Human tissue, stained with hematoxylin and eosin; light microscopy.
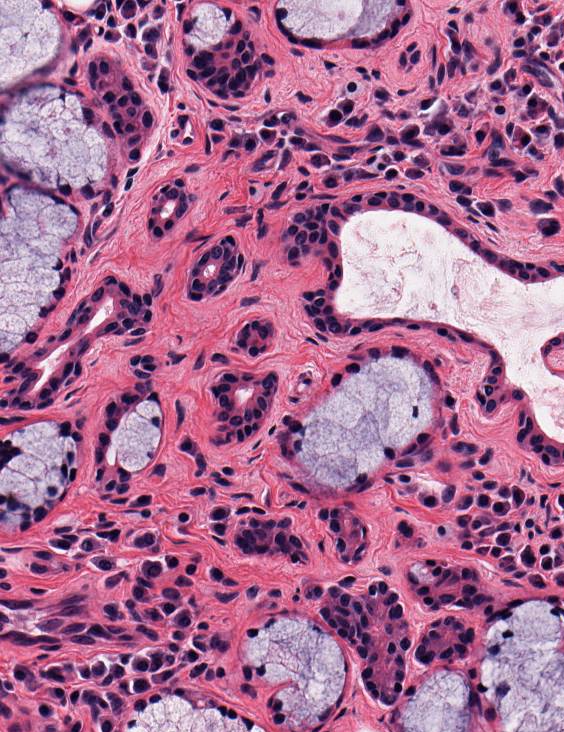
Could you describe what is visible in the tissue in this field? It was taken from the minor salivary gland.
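Separate rounded nests, cords and small tubules of epithelial cells lie scattered through pink fibrous stroma over the whole field. Their cells have dark, crowded oval nuclei and scant cytoplasm. Between nests, dense pink collagen fibres run in wavy bundles. Rounded spaces at the left edge, centre and bottom hold pale grey-blue wispy material.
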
